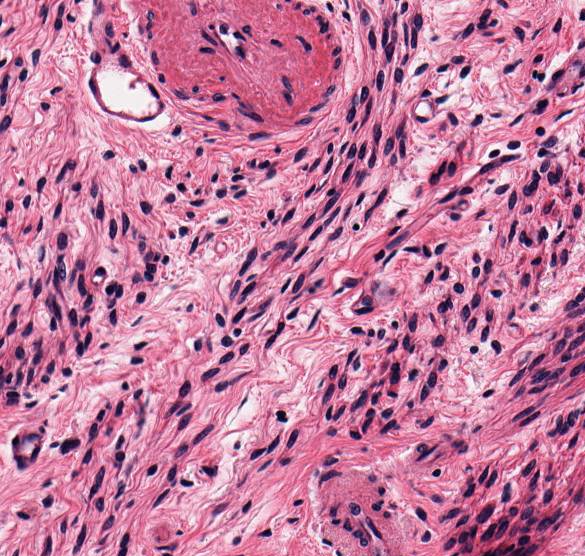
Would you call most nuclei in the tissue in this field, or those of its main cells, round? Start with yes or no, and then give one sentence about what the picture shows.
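No. The spindle cells have elongated, tapered, dark-staining nuclei.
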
